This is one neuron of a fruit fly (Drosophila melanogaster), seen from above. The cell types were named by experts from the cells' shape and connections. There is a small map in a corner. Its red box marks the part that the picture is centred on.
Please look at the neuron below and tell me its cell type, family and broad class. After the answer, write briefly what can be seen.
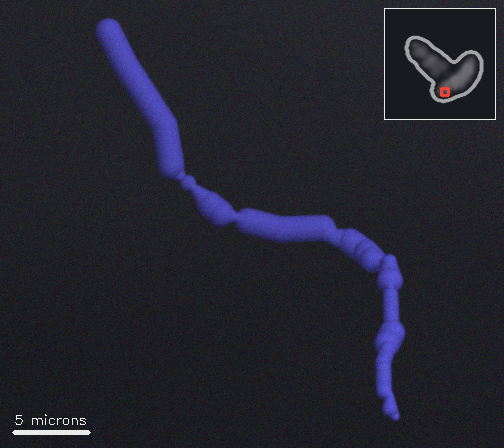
Its cell type is R1-R6. Its family is called class visual. This is a photoreceptor or other optic-lobe sensory neuron. The drawing shows no cell body. From top to bottom in the picture it spans about 25 microns. There are a dozen or fewer branch ends.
